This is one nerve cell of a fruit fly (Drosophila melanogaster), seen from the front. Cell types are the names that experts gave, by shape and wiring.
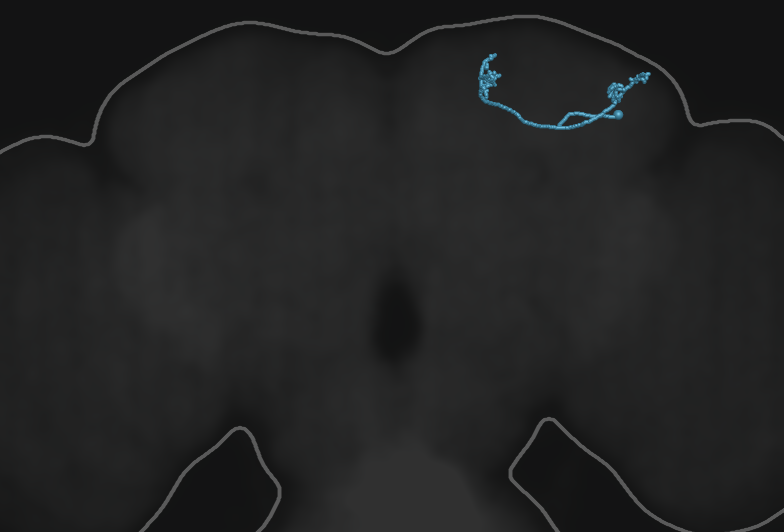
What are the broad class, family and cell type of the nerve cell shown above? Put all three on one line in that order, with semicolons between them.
central-brain intrinsic neuron; hemilineage DL2_dorsal; CB2910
